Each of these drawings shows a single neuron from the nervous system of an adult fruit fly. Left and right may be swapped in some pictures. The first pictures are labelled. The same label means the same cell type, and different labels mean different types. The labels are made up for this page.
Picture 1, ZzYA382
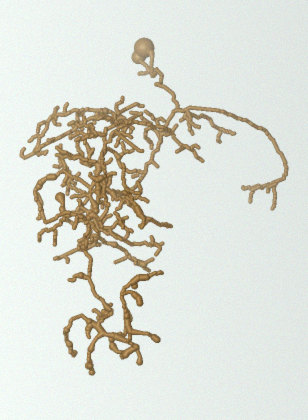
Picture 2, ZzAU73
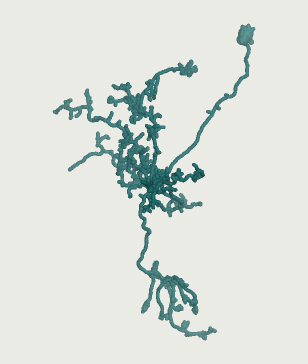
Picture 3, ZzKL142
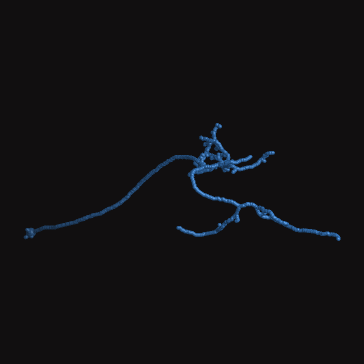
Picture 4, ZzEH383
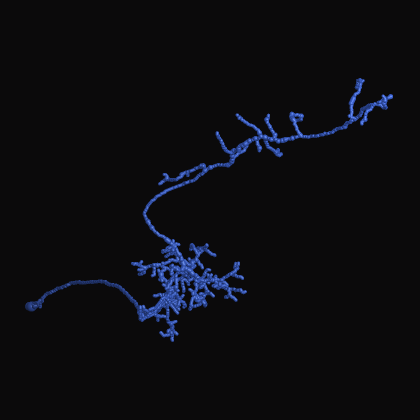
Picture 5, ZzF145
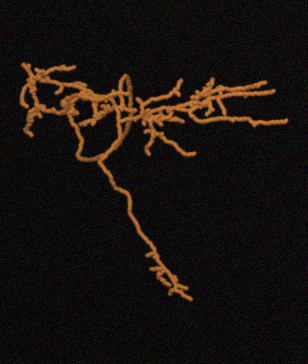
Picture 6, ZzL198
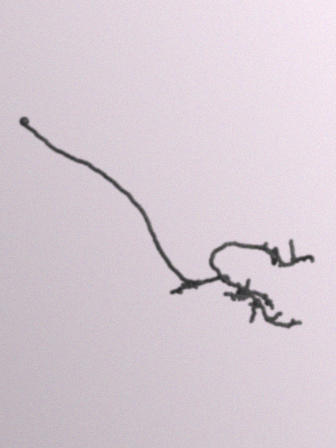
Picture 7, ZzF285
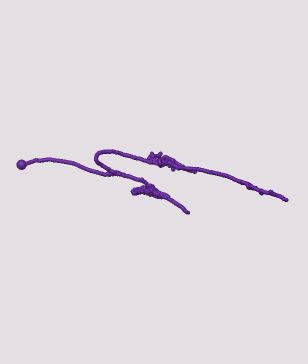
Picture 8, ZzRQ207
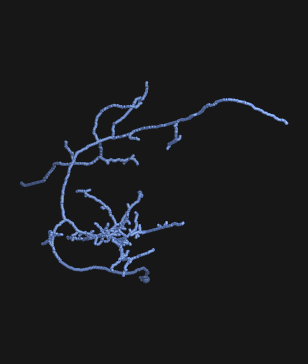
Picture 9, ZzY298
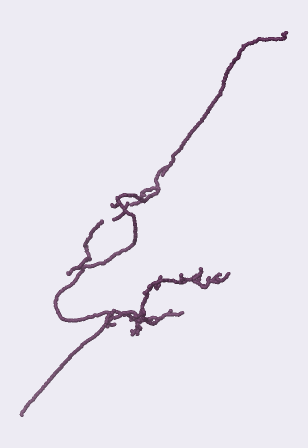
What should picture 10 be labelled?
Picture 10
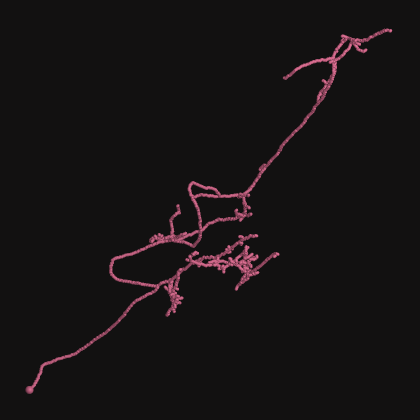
ZzY298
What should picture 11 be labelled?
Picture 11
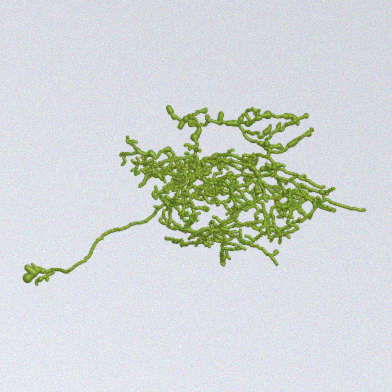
ZzYA382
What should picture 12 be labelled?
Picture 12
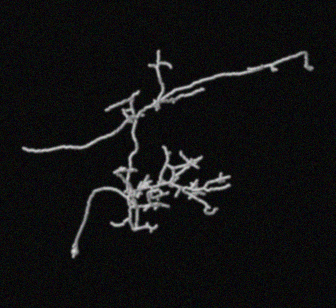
ZzRQ207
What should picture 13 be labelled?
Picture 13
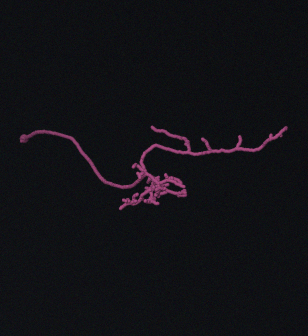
ZzKL142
